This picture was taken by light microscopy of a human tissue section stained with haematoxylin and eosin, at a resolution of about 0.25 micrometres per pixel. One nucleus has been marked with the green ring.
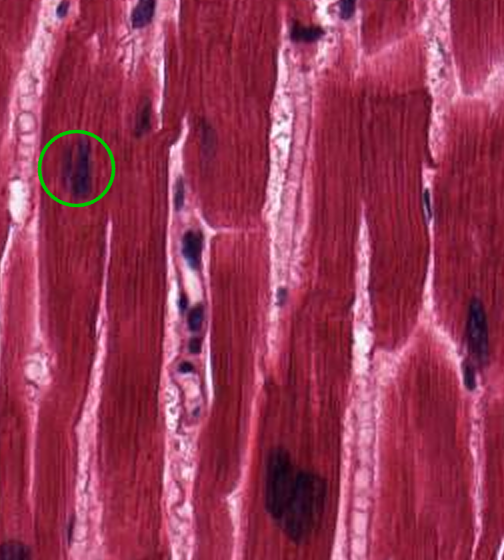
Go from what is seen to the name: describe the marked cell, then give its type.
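The nucleus is oval and elongated along the length of the fibre, and it sits in the middle of the fibre's width, away from its edges. The cytoplasm is plentiful and deep red, with fine lines running lengthwise along the fibre. The cell forms a long band running top to bottom, parallel to the neighbouring fibres, with a pale strip containing small round spaces running along its left side. The marked cell is a cardiomyocyte.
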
